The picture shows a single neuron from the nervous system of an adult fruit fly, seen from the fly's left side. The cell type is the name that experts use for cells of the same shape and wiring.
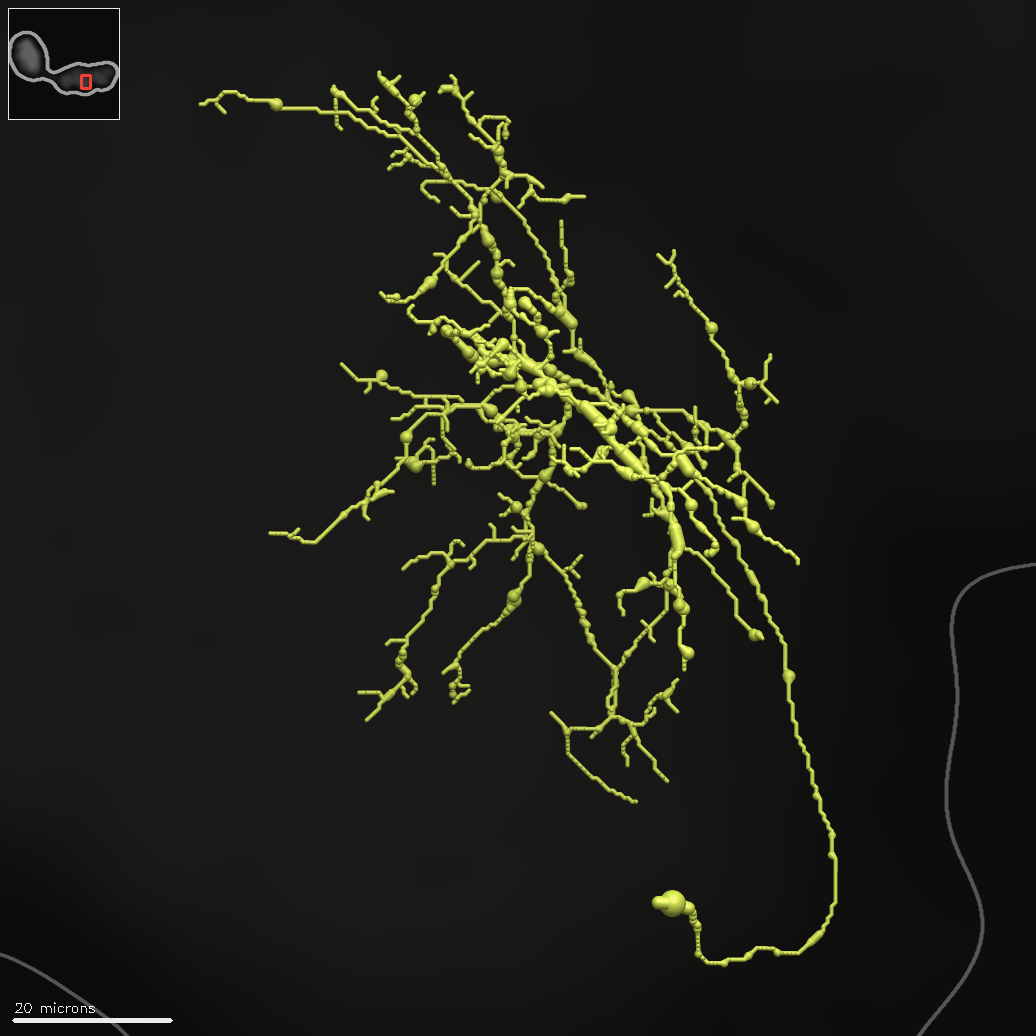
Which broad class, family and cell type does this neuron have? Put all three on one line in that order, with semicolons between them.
nerve-cord intrinsic neuron; hemilineage 21A; IN21A077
